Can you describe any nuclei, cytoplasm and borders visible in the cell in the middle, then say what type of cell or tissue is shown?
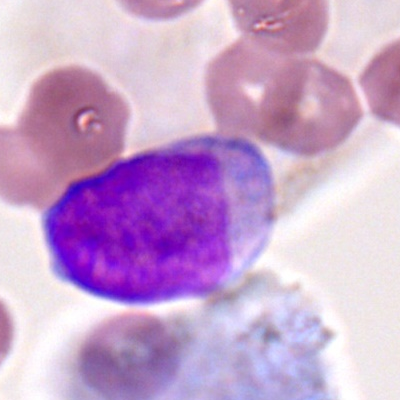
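Have a look at the shape first: oval, with a smooth edge. The cytoplasm sits as a pale blue crescent, mostly on the right side. I can't see any distinct granules in it. You'd call this one a myeloblast.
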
